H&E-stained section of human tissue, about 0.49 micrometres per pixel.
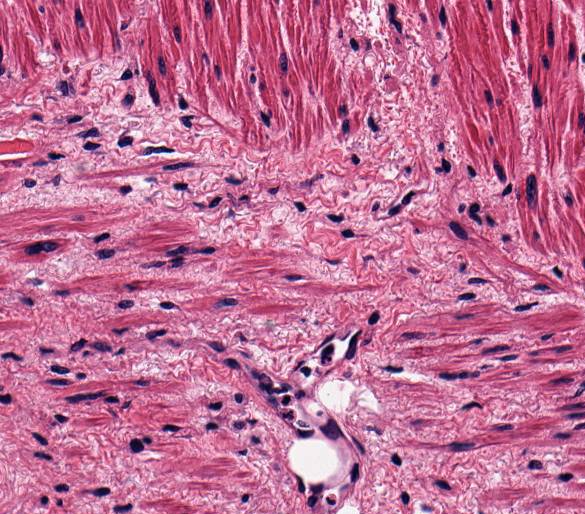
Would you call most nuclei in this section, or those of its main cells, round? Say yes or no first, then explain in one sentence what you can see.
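No. The muscle cell nuclei are elongated, dark and lie along the length of the fibres.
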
